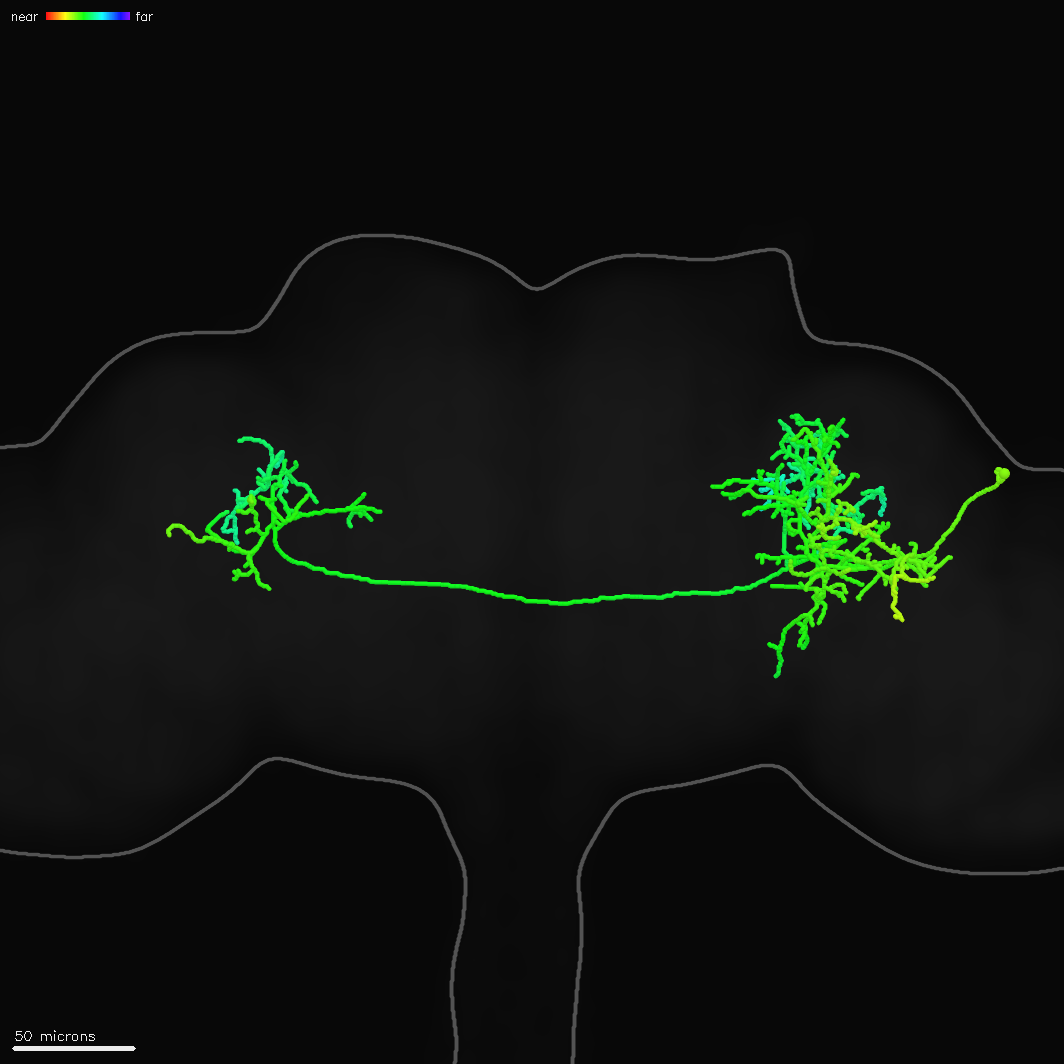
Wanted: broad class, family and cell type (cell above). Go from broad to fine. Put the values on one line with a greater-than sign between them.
central-brain intrinsic neuron > hemilineage VLPl2_posterior > CB1688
